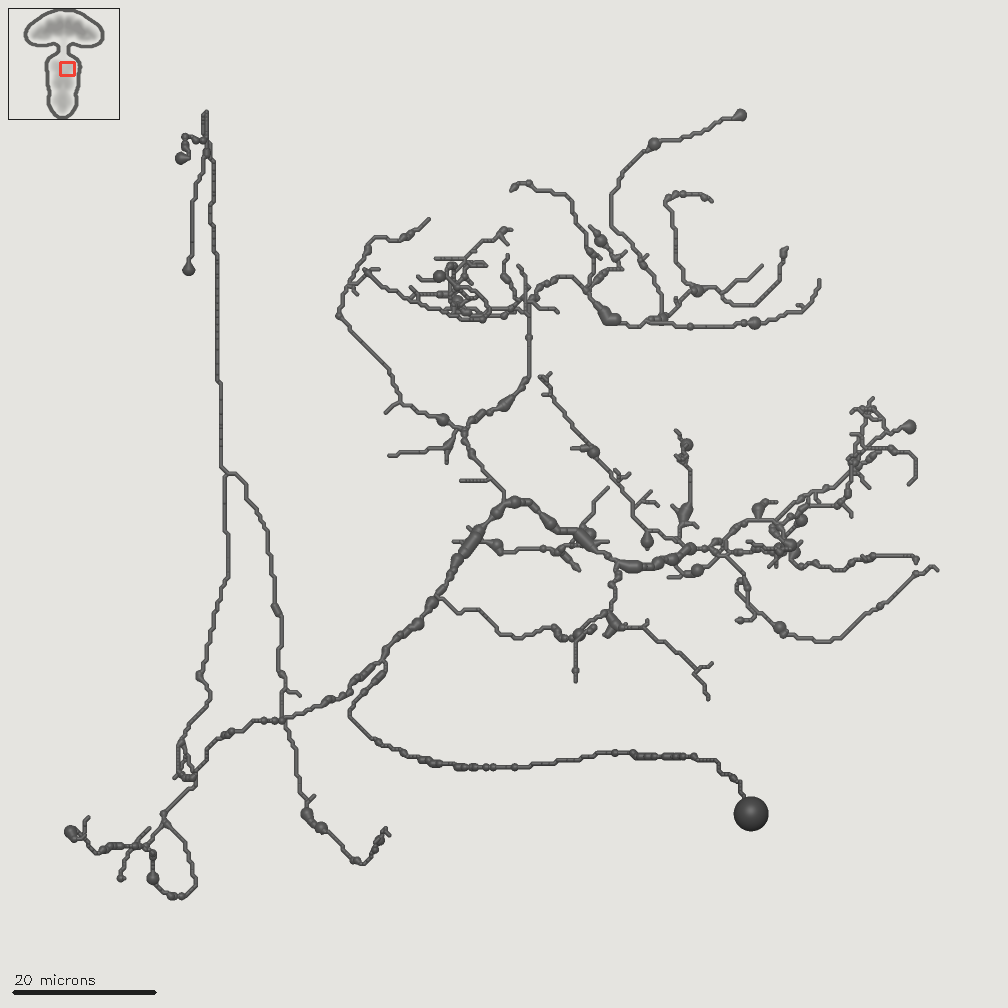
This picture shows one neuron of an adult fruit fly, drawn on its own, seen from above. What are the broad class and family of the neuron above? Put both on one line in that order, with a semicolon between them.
nerve-cord intrinsic neuron; hemilineage 23B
